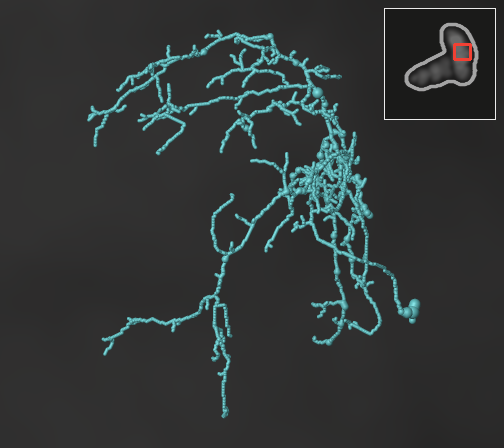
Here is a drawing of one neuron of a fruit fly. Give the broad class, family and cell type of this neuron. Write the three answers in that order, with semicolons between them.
central-brain intrinsic neuron; hemilineage AOTUv1_medial; CRE044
